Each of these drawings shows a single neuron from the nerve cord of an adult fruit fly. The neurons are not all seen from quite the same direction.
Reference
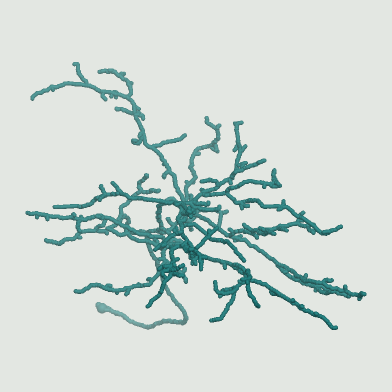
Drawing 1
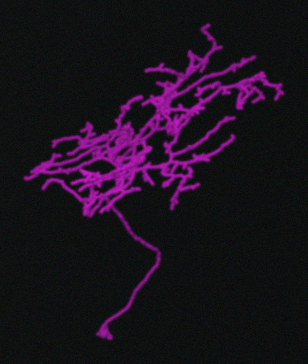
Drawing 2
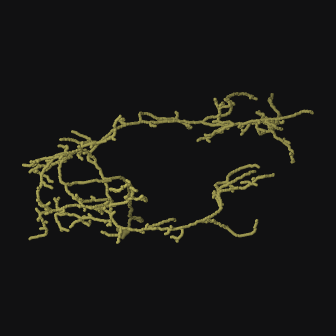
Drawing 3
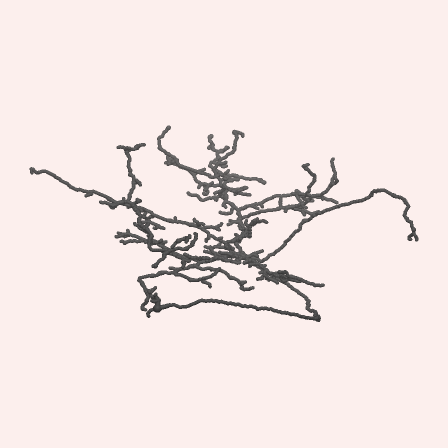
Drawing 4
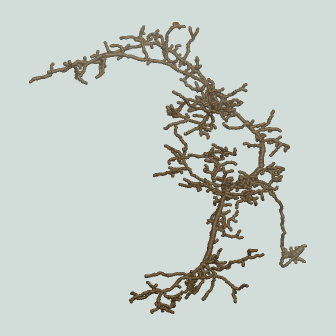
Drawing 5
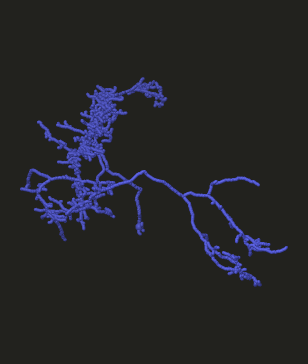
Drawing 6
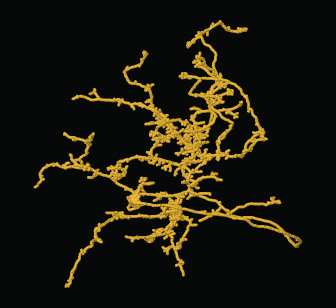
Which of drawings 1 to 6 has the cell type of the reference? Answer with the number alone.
1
